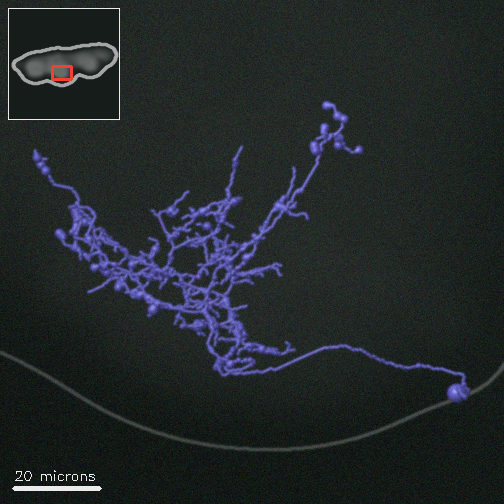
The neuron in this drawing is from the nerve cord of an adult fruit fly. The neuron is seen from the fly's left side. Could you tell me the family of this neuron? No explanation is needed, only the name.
hemilineage 01B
